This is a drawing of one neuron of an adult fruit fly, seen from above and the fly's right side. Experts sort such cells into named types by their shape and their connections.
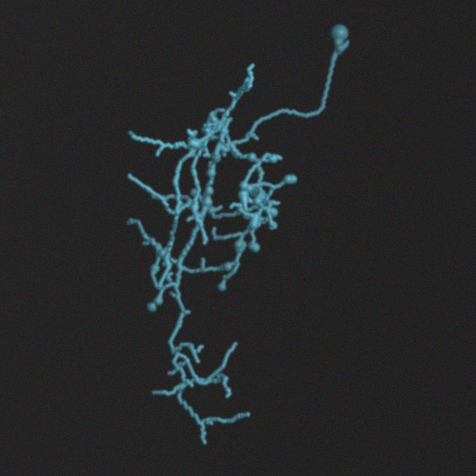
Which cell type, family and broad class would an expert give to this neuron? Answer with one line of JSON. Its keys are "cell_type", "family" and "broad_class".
{"cell_type": "GNG359", "family": "hemilineage TRdl_b", "broad_class": "central-brain intrinsic neuron"}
